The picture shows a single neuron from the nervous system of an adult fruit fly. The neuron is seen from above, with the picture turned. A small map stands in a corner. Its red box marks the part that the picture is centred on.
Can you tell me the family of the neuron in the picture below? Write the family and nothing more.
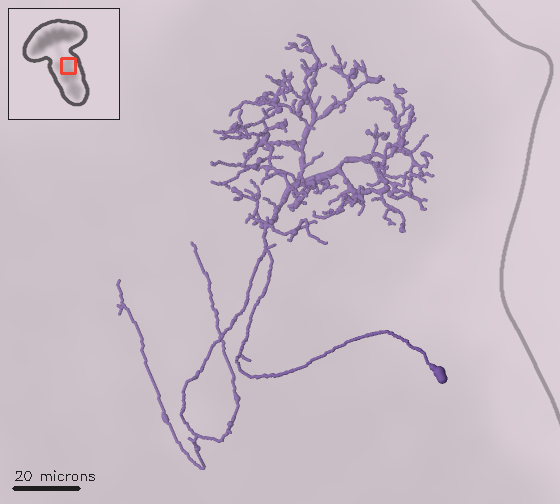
hemilineage 23B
